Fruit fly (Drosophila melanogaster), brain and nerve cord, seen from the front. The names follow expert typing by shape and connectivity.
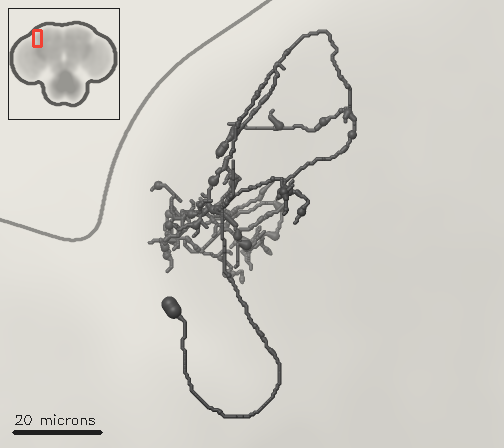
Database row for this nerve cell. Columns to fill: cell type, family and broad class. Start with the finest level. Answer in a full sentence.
Type LHAV4d5 of hemilineage LHl1, a central-brain intrinsic neuron.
